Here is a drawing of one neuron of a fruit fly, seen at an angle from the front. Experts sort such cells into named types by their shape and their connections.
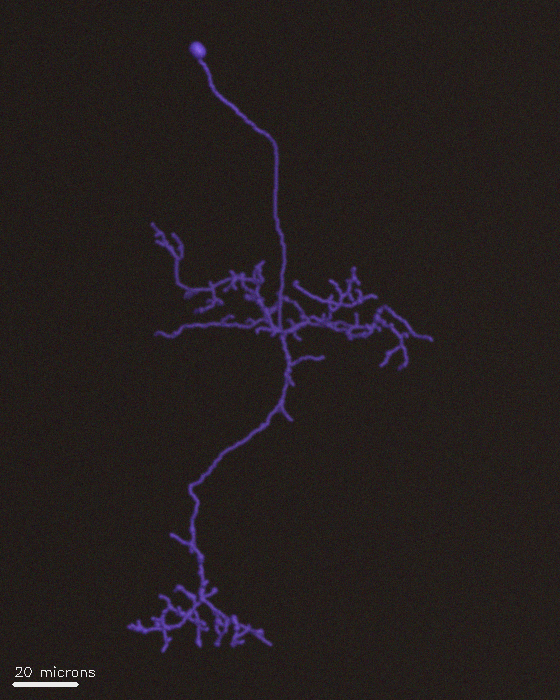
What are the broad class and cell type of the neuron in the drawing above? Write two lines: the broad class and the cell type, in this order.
central-brain intrinsic neuron
IB032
